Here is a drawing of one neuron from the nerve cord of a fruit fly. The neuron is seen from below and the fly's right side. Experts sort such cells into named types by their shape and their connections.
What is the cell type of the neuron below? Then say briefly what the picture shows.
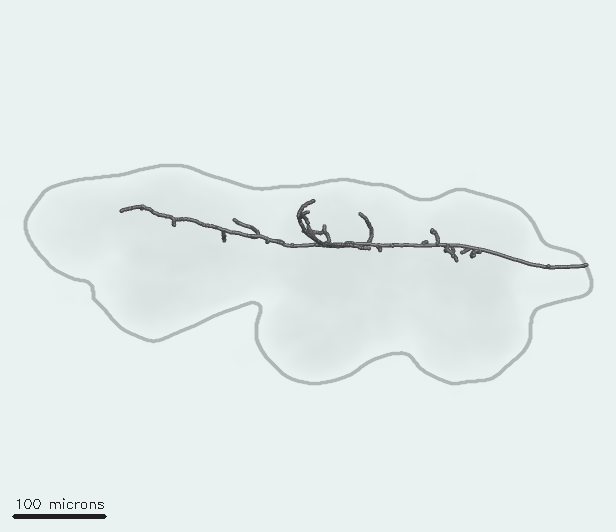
Its cell type is DNpe017. Its broad class is descending neuron. No cell body is drawn. From left to right in the picture it spans about 500 microns.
